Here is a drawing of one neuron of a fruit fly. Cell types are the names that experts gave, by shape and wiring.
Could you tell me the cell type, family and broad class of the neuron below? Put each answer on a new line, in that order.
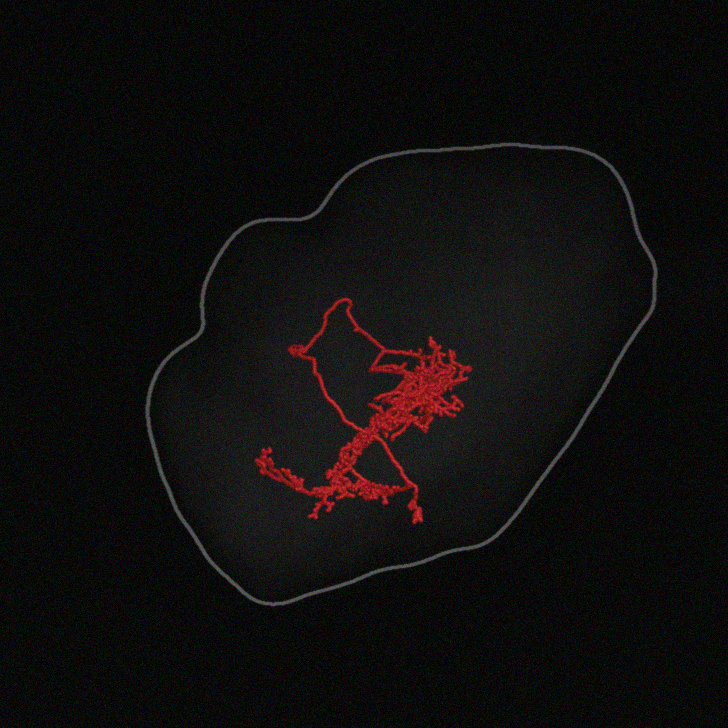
CL309
hemilineage SMPpv2_ventral
central-brain intrinsic neuron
